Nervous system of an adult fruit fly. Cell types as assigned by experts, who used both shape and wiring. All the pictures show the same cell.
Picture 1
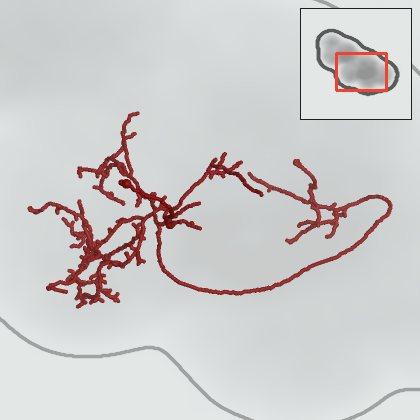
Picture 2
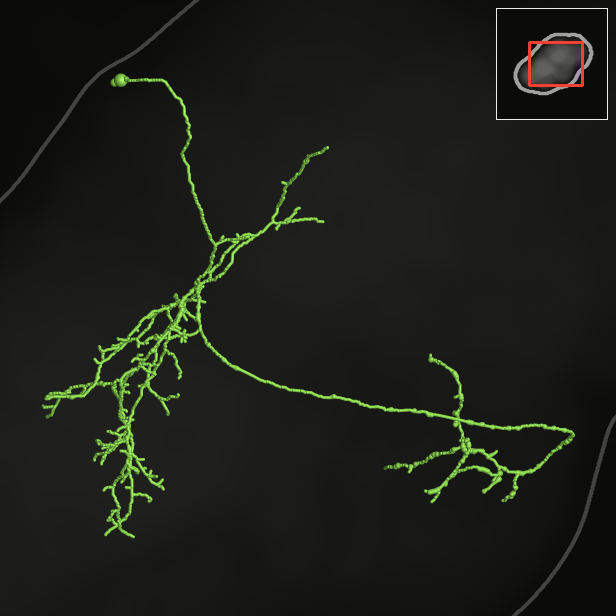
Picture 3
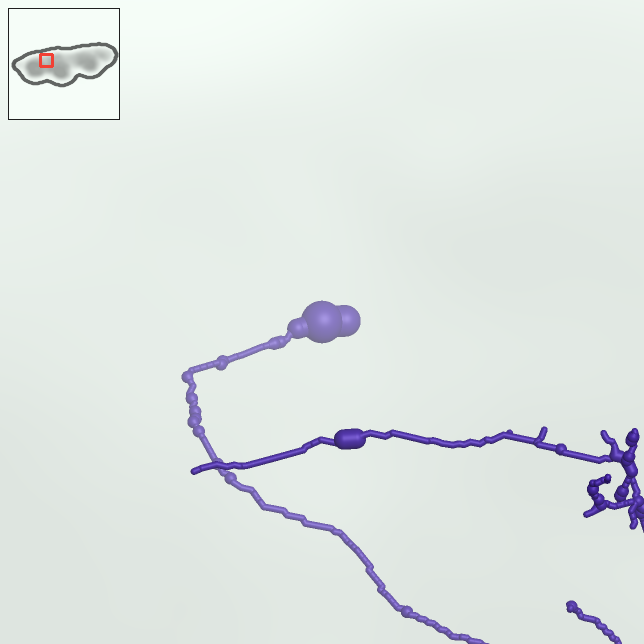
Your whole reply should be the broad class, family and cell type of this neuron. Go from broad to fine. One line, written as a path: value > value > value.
nerve-cord intrinsic neuron > hemilineage 01A > IN01A054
